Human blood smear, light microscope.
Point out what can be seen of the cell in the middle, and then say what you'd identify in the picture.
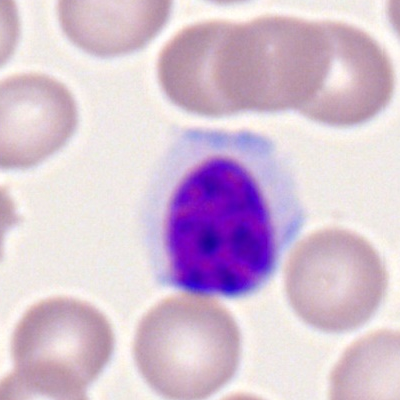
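Toward the lower part of the cell lies the nucleus, its chromatin deep purple and coarsely clumped. Pale blue cytoplasm surrounds it, the band being widest above the nucleus. This cell is a lymphocyte.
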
